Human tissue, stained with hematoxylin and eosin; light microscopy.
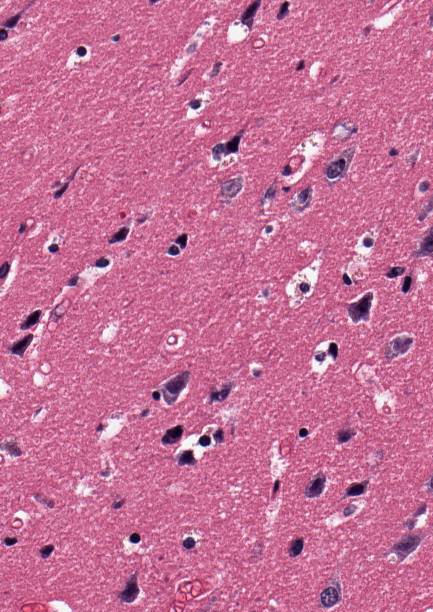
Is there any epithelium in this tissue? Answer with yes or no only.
No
